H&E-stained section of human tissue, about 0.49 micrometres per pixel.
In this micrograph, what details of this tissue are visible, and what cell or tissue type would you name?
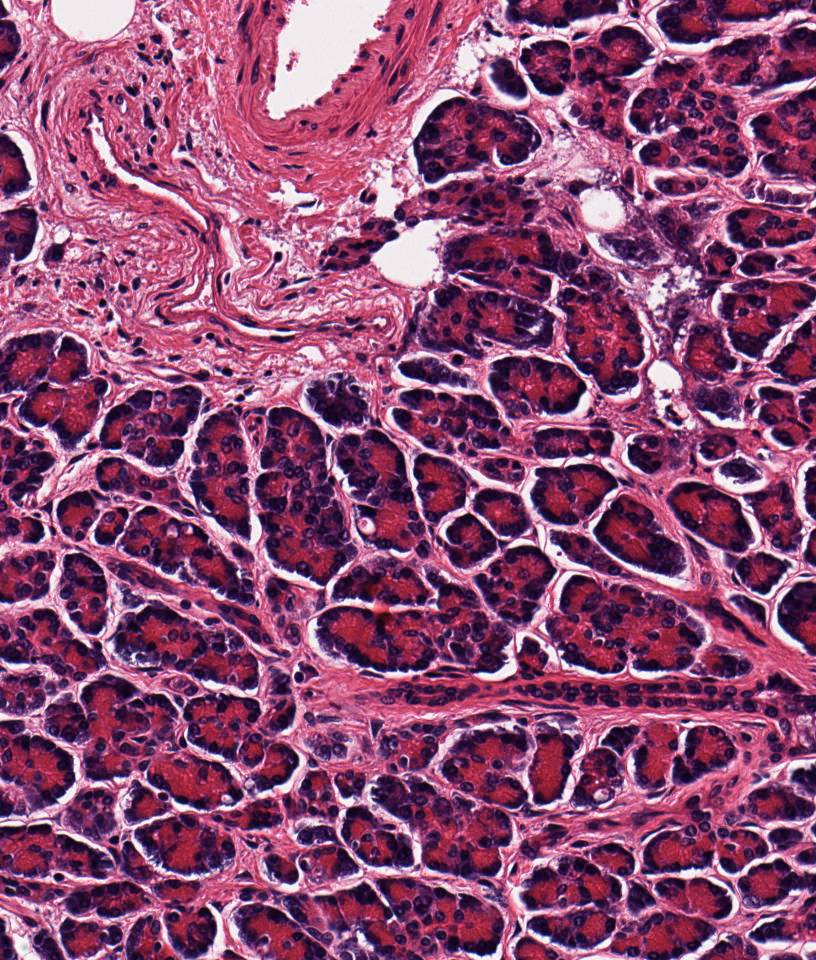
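Closely packed acini fill most of field; loose connective tissue zone at upper left. Acinar cells: intensely eosinophilic apical cytoplasm, facing the centre of each acinus. Nuclei round, dark, at the cell base. Lumina tiny, mostly inconspicuous. Tissue: pancreas.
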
